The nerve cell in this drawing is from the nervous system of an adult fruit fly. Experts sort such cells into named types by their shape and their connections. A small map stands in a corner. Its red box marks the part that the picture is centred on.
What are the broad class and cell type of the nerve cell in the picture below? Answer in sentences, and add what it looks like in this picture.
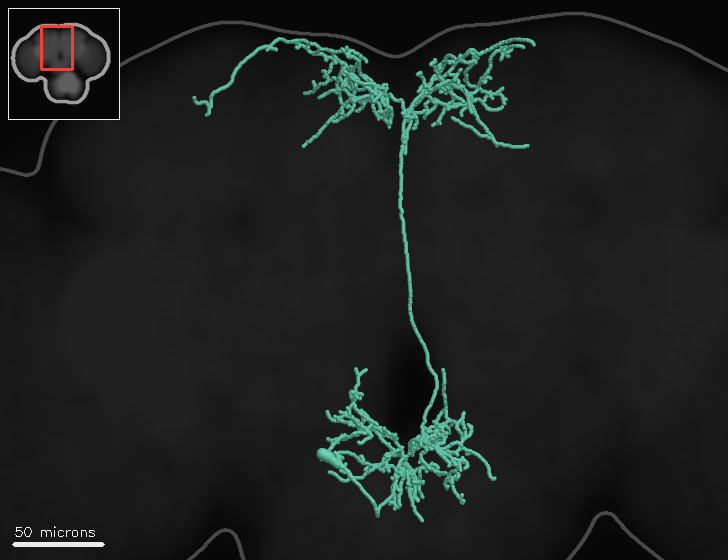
Its broad class is central-brain intrinsic neuron. Its cell type is PRW058. The cell body is at the bottom of the picture. By the scale bar it is about 250 microns tall in this view. The picture shows dozens of branch ends.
